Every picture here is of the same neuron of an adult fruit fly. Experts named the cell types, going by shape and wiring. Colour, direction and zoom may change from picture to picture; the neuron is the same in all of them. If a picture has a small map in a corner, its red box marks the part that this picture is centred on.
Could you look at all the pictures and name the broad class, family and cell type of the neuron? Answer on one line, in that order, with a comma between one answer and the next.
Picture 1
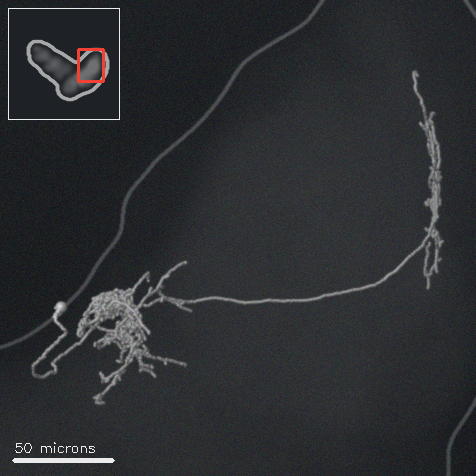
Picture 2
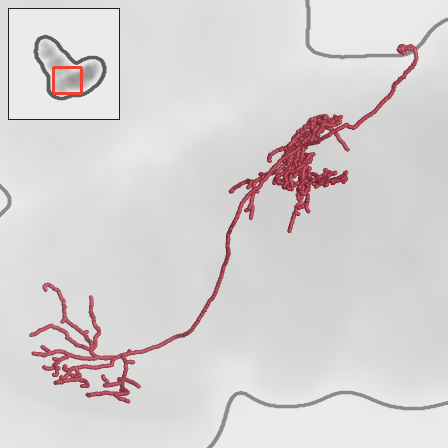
visual centrifugal neuron, hemilineage DM1_posterior, MeVC7a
